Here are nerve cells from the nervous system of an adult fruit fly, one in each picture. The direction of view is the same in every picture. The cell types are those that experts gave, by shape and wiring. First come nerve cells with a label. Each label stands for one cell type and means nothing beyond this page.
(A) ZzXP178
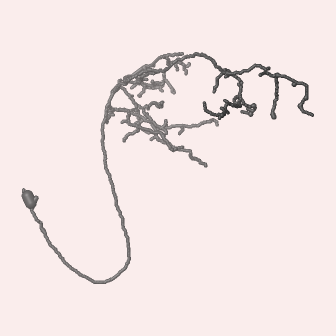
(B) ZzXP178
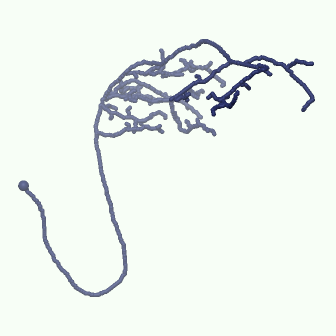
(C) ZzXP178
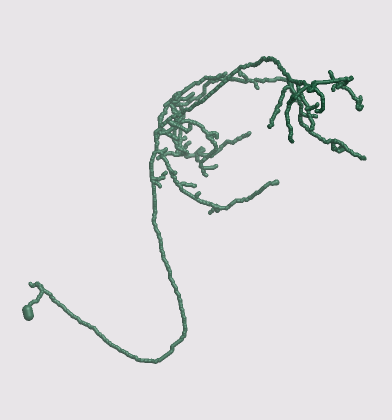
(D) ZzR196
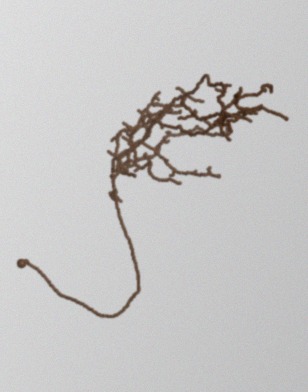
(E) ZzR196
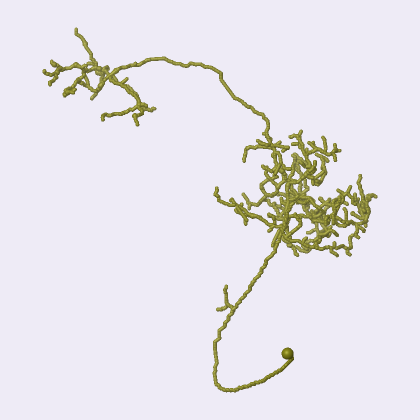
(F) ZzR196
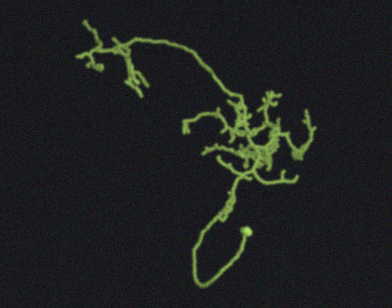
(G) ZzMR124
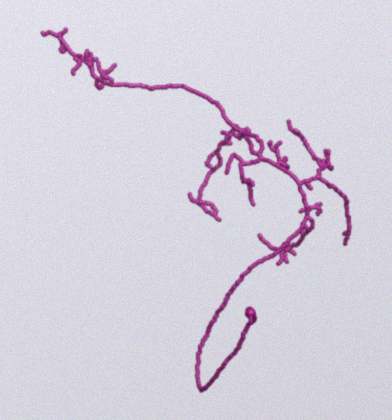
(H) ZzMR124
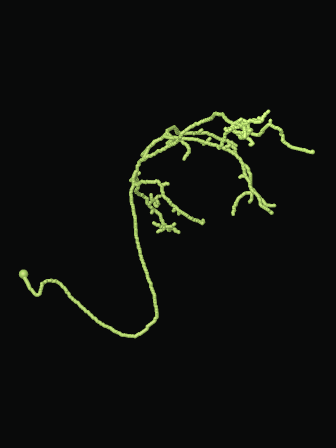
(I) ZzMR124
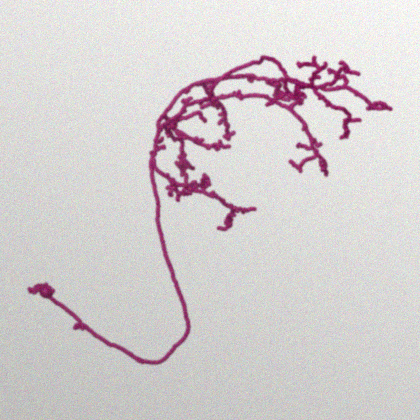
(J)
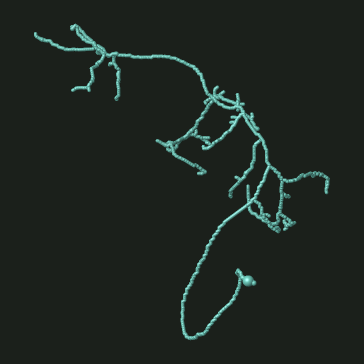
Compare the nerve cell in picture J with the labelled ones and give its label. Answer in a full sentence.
It belongs to ZzMR124.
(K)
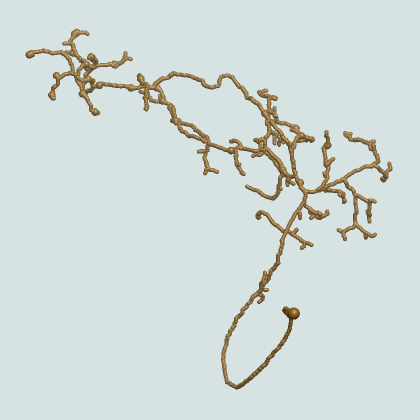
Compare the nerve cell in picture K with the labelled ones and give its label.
It belongs to ZzR196.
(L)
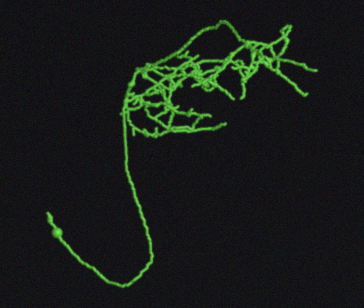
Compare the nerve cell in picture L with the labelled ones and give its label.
It belongs to ZzXP178.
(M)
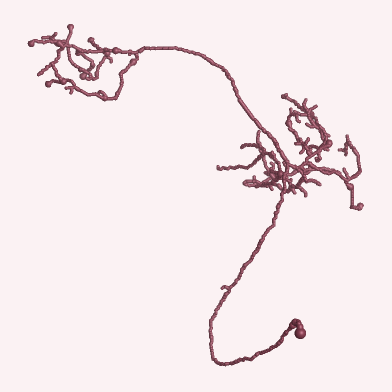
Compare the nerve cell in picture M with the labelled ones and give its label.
It belongs to ZzXP178.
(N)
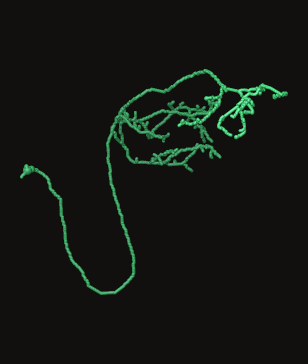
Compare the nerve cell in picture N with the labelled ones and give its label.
It belongs to ZzXP178.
